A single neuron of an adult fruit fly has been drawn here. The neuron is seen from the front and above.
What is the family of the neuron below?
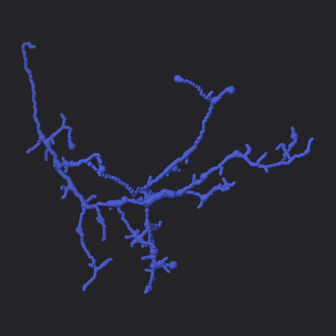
hemilineage 20A.22A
